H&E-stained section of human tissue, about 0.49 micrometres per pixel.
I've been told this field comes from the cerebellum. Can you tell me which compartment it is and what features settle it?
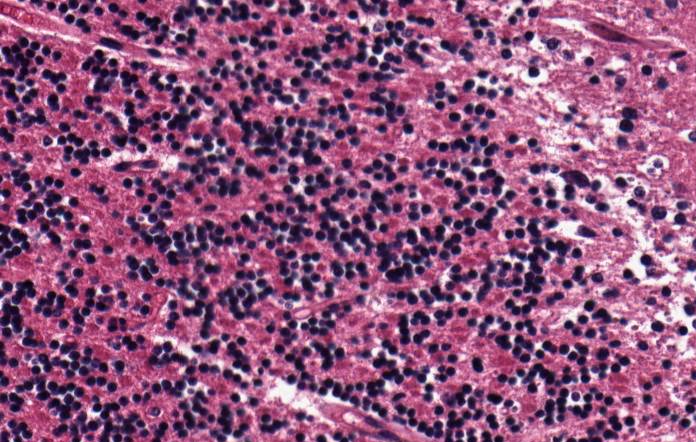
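Granular layer. Small round dark nuclei with scant visible cytoplasm crowd most of the field, thinning toward the upper right corner.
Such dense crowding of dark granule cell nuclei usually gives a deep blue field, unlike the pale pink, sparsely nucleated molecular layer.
Between clusters: small irregular islands of pink, finely granular material. Upper right: paler, loosely textured pink zone, few nuclei.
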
